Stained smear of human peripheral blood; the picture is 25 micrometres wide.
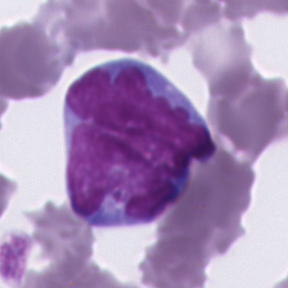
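Myeloblast: the central cell in this stained peripheral blood smear. Its nucleus fills most of the cell, and the chromatin stains a dense, dark purple. The cell lies in a pale gap ringed by red cells. The image is slightly blurred.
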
